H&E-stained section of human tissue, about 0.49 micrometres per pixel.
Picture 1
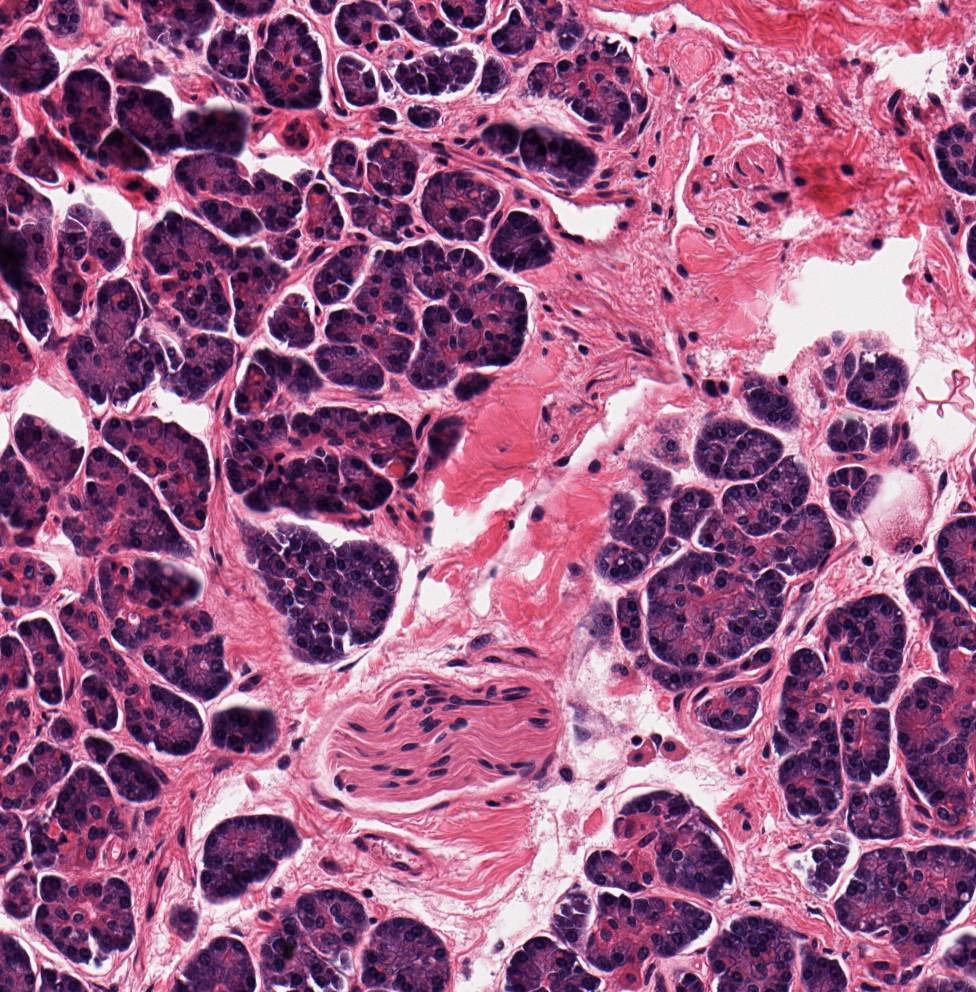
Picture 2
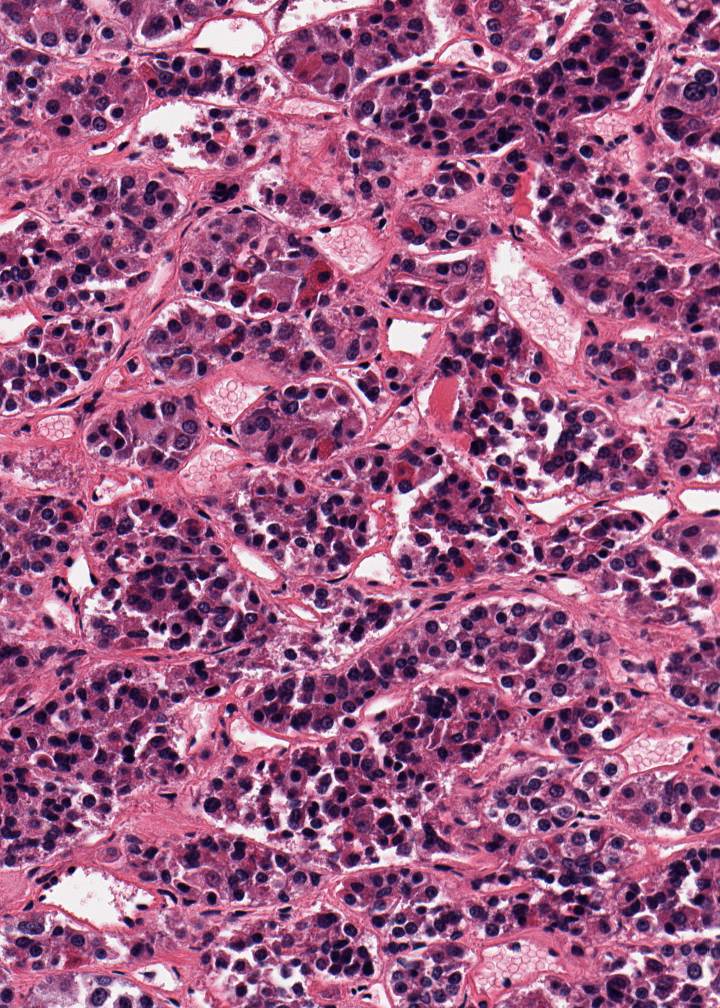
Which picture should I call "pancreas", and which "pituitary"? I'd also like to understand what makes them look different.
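Picture 1 shows pancreas; picture 2 shows pituitary. In the pancreas, lobules of tightly packed glandular units fill the left and right of the field, separated by a band of pink connective tissue running down the centre. These units are small rounded acini, cell clusters without an obvious open lumen, with deeply purple cytoplasm and round, dark nuclei. The pituitary instead shows cells in rounded nests across the whole field, divided by thin, delicate pink fibrous septa. The nests form no gland lumens, and white retraction clefts separate many nests from their septa and split cells within them.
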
